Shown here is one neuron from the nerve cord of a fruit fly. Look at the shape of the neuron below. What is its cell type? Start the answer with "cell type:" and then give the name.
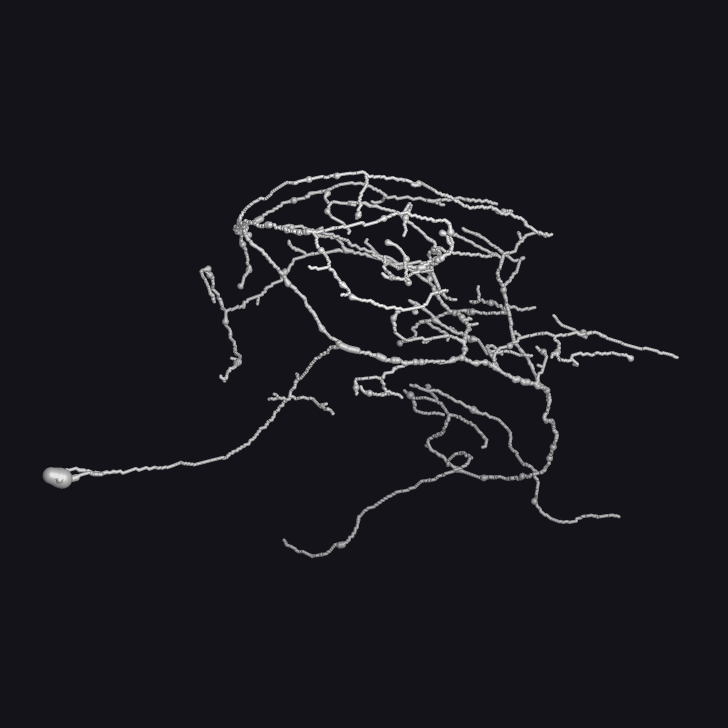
cell type: IN04B048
